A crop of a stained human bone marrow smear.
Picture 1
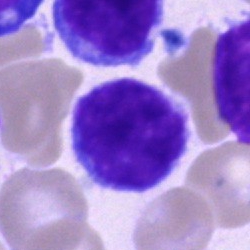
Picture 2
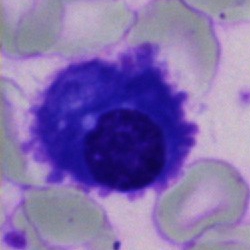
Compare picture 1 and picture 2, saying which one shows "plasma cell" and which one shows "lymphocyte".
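Taking identities first: picture 1 is a lymphocyte and picture 2 is a plasma cell. Outline: both cells are roughly round. Nucleus: in the lymphocyte it fills almost the whole cell, while in the plasma cell it lies off-centre, toward the lower right.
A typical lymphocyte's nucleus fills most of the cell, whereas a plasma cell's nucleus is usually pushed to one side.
Chromatin: in the lymphocyte it stains dark purple throughout the nucleus.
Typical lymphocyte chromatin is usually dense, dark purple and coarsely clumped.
Cytoplasm: the lymphocyte keeps only a thin rim, whereas the plasma cell has plentiful cytoplasm of a deep, intense blue, with a few small pale spots to the upper left of the nucleus.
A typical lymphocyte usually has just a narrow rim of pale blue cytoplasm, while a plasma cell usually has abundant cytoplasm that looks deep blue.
Granules: none are visible in the lymphocyte, and no distinct ones are seen in the plasma cell. Surroundings: pale cells without nuclei lie close around the lymphocyte on the left, right and below.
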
